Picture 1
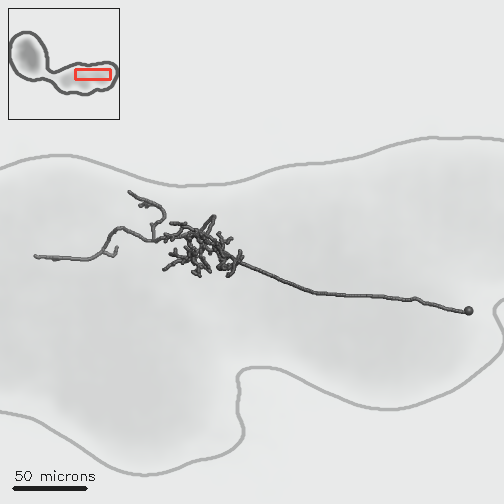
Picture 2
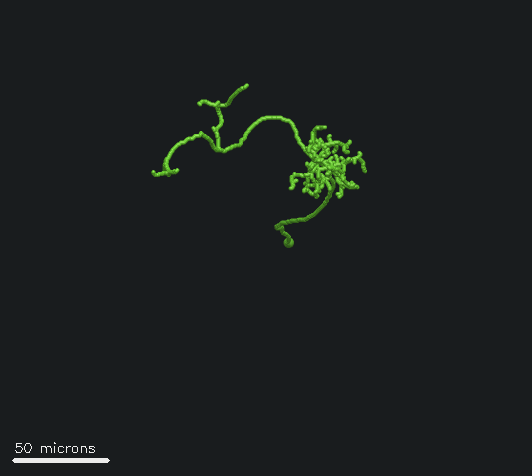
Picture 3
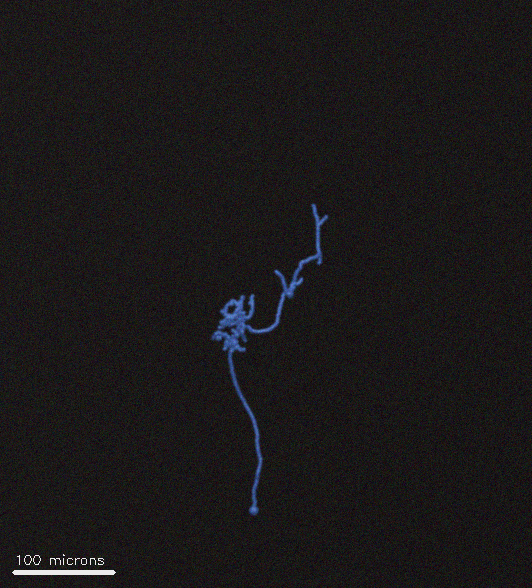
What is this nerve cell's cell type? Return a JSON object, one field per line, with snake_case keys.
{
 "cell_type": "IN06A128"
}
